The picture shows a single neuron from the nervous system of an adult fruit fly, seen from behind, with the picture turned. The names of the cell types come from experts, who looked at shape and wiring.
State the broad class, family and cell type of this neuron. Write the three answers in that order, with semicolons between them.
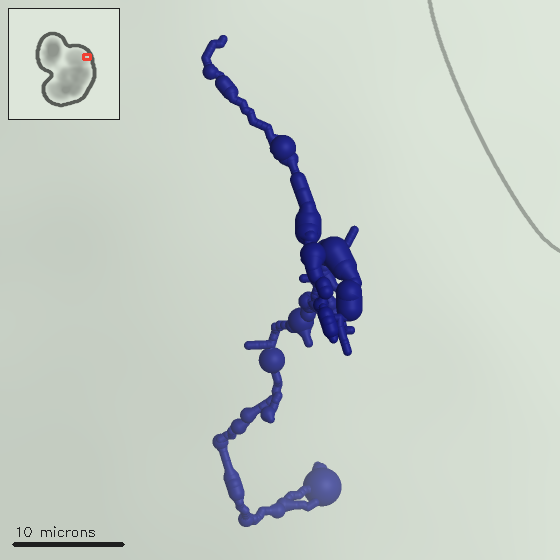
optic-lobe intrinsic neuron; Dm; Dm3b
